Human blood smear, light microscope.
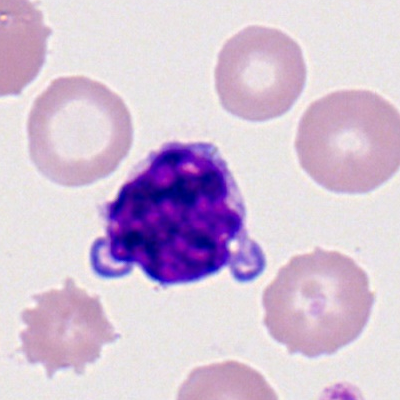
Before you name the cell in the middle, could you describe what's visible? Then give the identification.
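The nucleus occupies nearly the entire cell, and its chromatin is dark purple and coarsely clumped. Cytoplasm is scant, visible only as a thin rim; at the upper right this rim is pale blue. The cell is a lymphocyte.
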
